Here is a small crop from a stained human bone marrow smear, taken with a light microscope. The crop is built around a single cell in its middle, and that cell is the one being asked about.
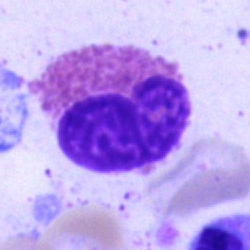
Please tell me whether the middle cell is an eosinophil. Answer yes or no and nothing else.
yes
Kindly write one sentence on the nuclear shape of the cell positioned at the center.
If you check the nucleus, you will find it split into two or more lobes.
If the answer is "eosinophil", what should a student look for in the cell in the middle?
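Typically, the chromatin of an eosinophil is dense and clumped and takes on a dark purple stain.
First check: the chromatin here is dark purple and coarsely clumped, which goes with an eosinophil.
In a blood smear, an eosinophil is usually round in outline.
Second check: the upper border of this cell is bumpy where granules reach the edge, which sets it apart from that usual round outline. Remaining points are simply noted: most of the cytoplasm lies above the nucleus, and no clear vacuoles are seen in it.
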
